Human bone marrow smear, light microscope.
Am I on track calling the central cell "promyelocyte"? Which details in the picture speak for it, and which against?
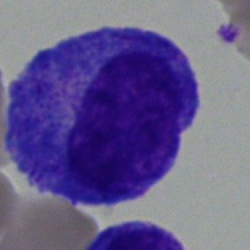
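Cell: large, roughly round, with a slightly rough, uneven edge. Chromatin: dark purple, fairly even, without coarse clumps.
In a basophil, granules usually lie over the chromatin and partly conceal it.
Lower left: pale, unnucleated red cells touching the cell. Verdict: promyelocyte, not basophil.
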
